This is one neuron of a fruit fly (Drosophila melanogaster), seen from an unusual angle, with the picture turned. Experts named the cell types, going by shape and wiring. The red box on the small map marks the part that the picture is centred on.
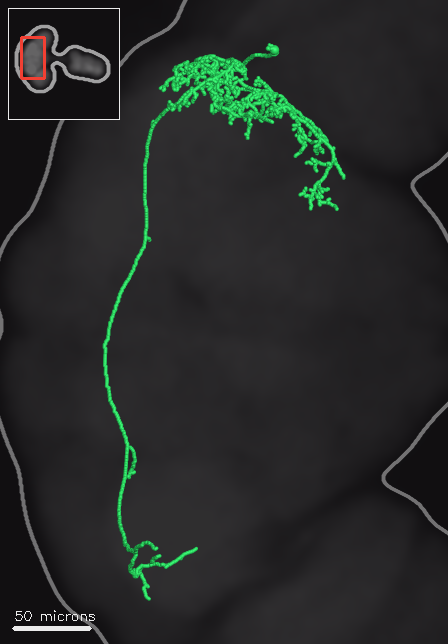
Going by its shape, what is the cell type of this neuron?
AVLP116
